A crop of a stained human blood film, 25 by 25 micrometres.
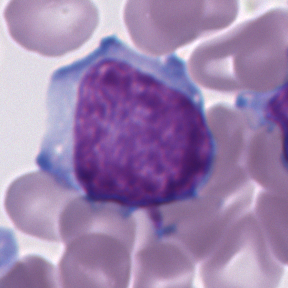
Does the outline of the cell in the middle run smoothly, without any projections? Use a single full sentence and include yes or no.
No, the outline of the cell is rough.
